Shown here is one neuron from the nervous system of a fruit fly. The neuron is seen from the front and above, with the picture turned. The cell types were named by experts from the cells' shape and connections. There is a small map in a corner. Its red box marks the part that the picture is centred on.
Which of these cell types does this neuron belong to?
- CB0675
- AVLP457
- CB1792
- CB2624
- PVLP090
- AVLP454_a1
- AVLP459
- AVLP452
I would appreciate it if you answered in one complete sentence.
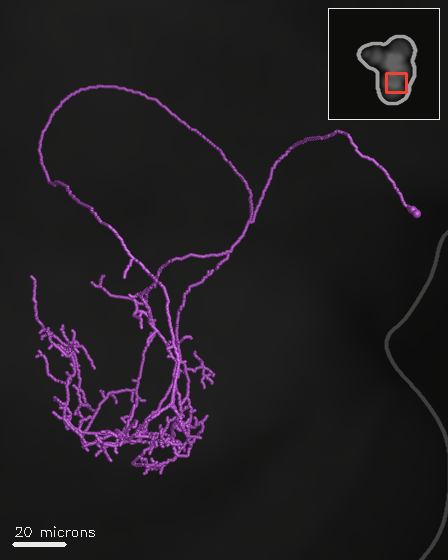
In the scheme of cell types, this neuron is AVLP454_a1.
